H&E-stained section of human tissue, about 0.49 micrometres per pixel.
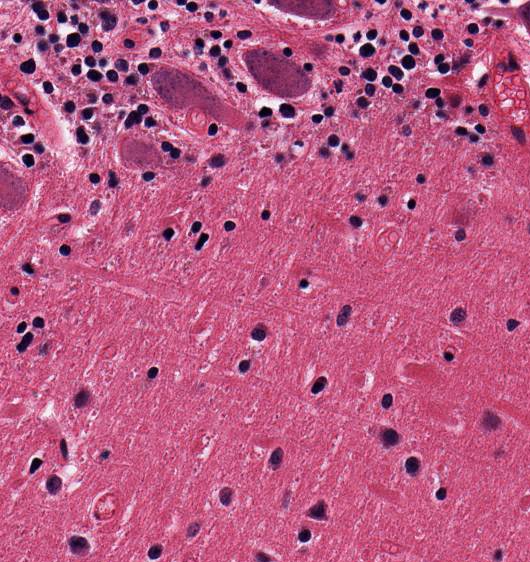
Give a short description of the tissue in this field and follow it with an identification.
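Across the top of the field sits a band of densely packed nuclei, small, round and darkly stained, with little cytoplasm to be seen. Among them, along that top edge, lie several large oval cell bodies whose cytoplasm stains purple. Below, the rest is pink and fibrillary, and its sparse nuclei are scattered singly rather than grouped. This is cerebellum.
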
